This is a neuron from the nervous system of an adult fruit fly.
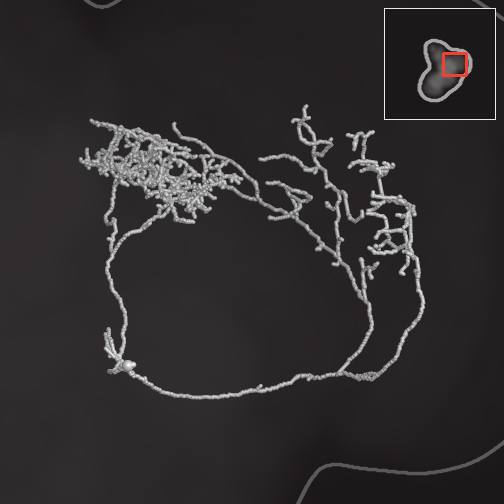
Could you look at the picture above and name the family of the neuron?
MeLo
